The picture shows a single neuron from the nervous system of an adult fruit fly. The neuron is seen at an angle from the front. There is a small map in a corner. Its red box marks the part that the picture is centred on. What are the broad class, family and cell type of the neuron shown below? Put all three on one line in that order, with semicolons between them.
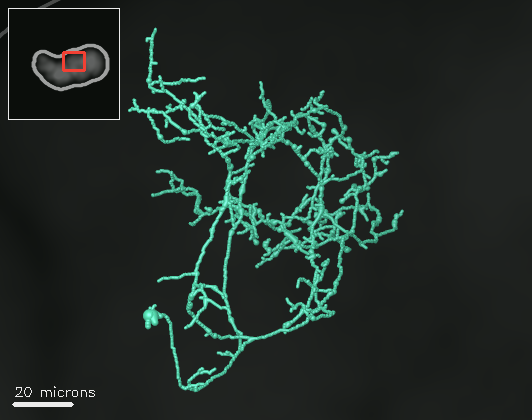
central-brain intrinsic neuron; hemilineage VLPl2_medial; CB3977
